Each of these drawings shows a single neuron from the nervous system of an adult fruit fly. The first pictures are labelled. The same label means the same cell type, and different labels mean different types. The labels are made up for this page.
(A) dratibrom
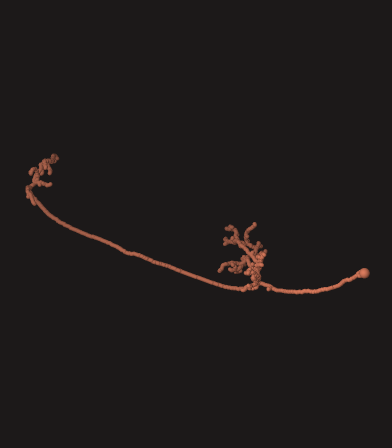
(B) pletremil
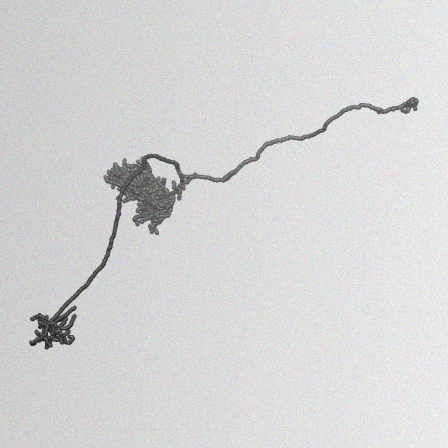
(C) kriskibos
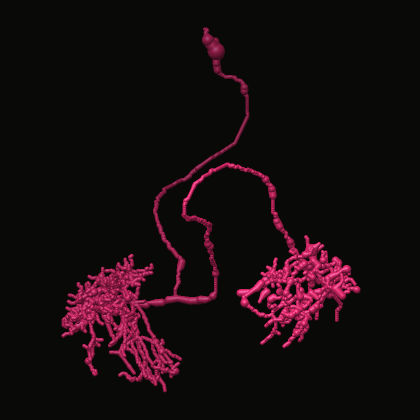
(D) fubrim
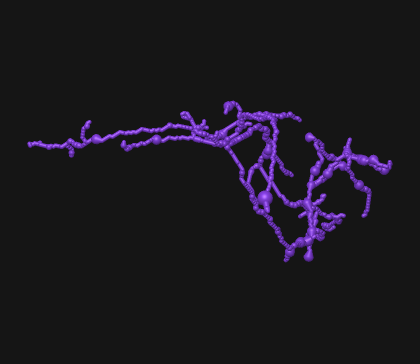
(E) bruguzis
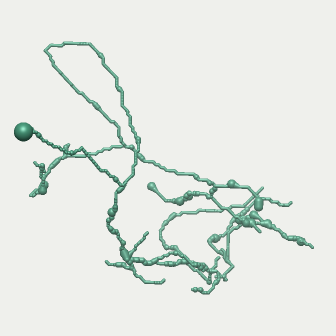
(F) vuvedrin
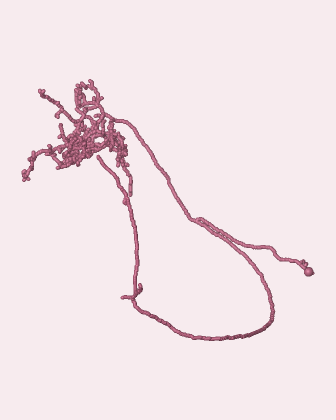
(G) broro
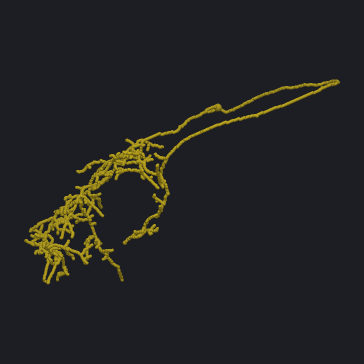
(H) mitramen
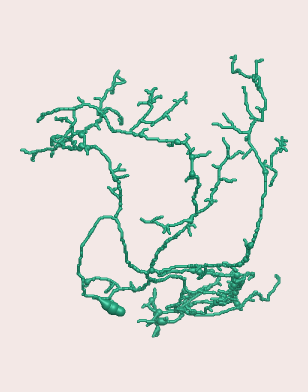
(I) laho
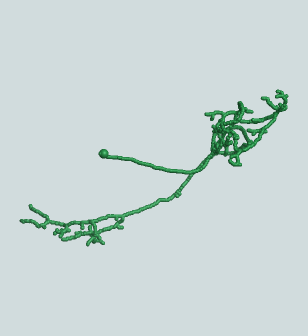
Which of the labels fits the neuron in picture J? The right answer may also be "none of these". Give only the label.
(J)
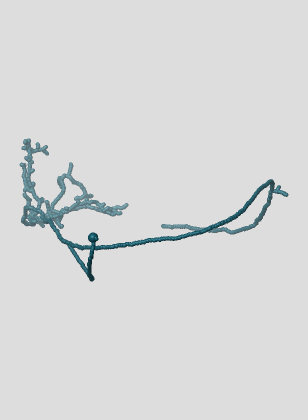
vuvedrin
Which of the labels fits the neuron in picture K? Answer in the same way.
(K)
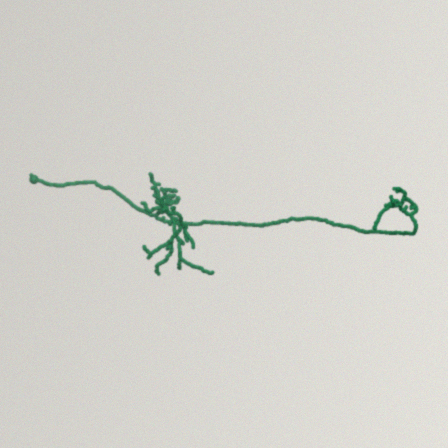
dratibrom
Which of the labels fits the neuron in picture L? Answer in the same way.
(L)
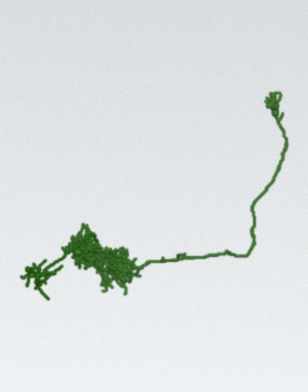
pletremil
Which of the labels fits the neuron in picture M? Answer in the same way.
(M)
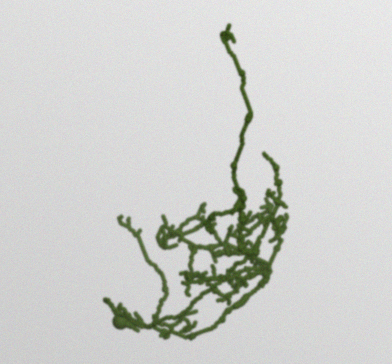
none of these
